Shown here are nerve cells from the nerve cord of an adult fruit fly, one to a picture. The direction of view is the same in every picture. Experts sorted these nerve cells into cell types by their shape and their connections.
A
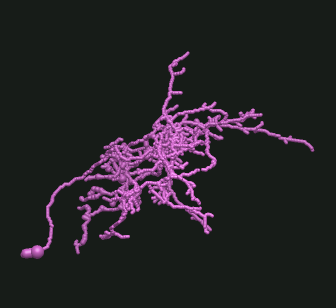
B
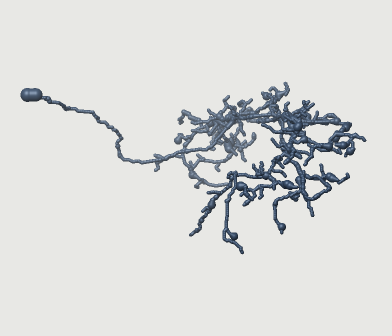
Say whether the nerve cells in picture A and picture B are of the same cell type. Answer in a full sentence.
They are of different cell types.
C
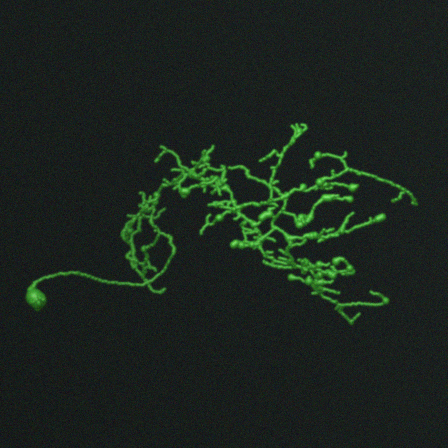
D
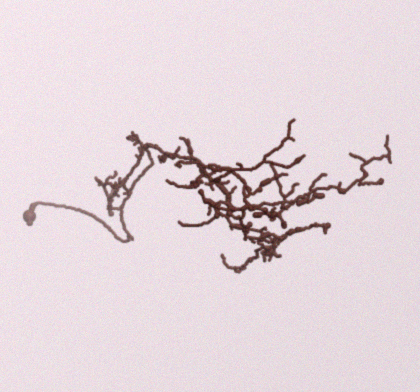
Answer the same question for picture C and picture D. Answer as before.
They are of the same cell type.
